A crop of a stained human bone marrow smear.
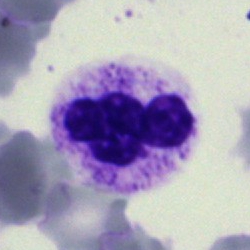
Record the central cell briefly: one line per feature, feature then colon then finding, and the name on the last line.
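Chromatin: dense, dark purple
Outline: round, smooth
Cytoplasm: plentiful, pale pinkish-lilac
Granules: purple, scattered throughout cytoplasm
Identity: segmented neutrophil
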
